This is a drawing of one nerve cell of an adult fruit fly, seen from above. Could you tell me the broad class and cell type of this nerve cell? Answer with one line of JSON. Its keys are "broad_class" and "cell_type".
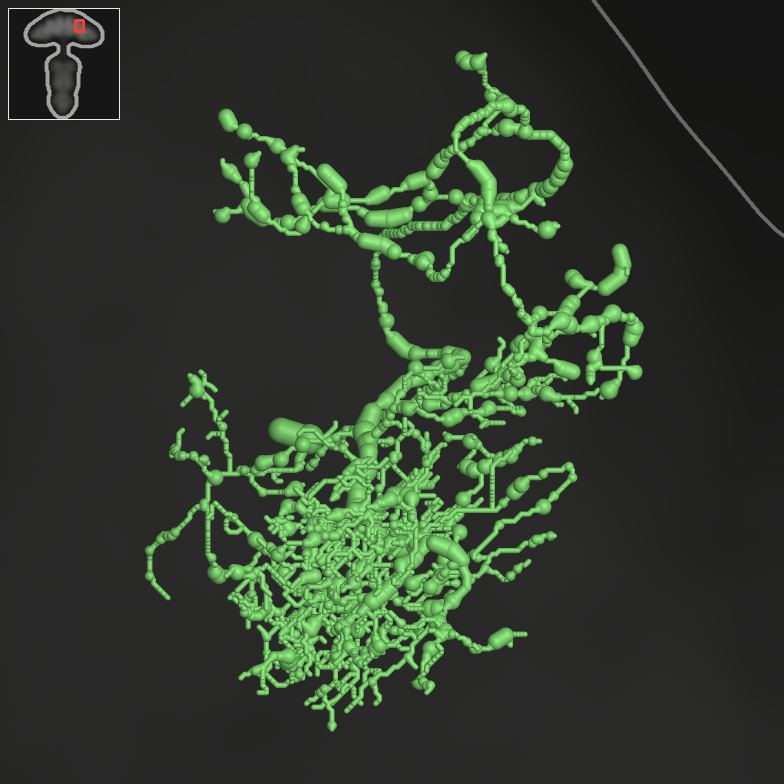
{"broad_class": "central-brain intrinsic neuron", "cell_type": "PVLP139"}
